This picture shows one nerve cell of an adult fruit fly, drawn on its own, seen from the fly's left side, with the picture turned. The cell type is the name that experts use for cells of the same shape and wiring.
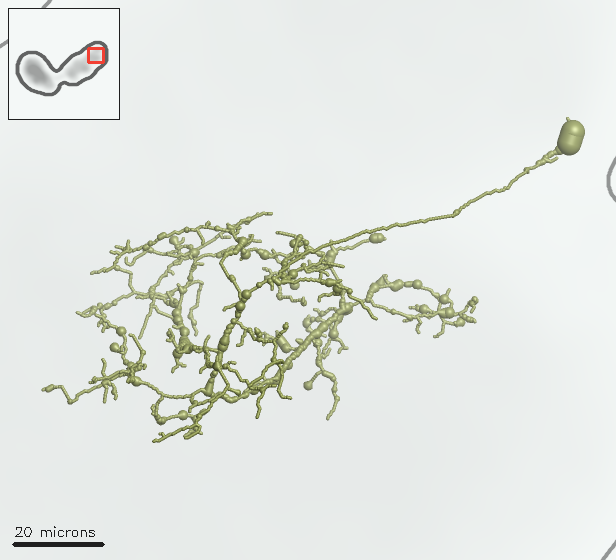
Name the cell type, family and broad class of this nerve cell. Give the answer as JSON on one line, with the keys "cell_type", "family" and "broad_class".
{"cell_type": "IN21A061", "family": "hemilineage 21A", "broad_class": "nerve-cord intrinsic neuron"}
